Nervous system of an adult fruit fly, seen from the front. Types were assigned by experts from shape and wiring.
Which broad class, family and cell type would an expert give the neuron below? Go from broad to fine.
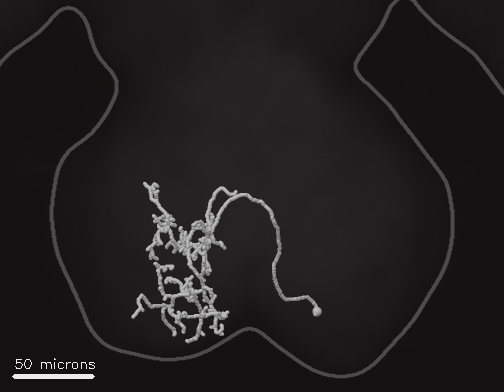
nerve-cord intrinsic neuron; hemilineage 12B; IN12B053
